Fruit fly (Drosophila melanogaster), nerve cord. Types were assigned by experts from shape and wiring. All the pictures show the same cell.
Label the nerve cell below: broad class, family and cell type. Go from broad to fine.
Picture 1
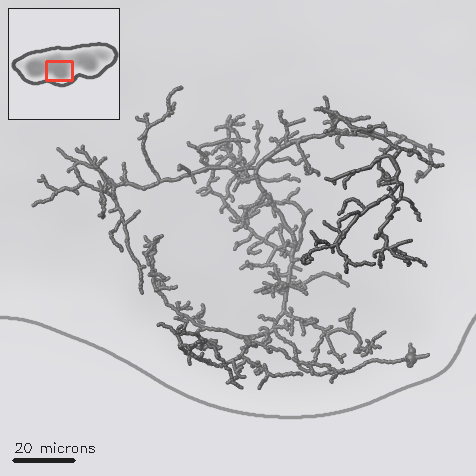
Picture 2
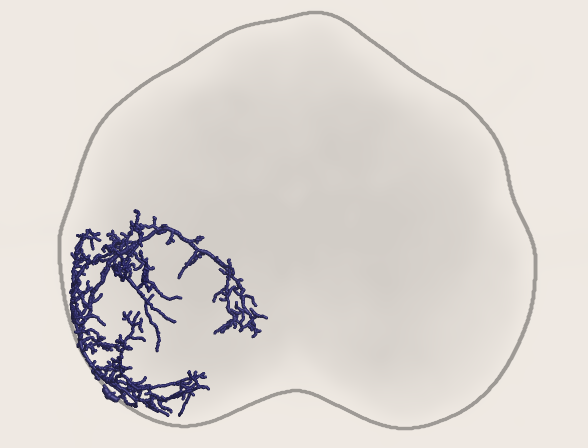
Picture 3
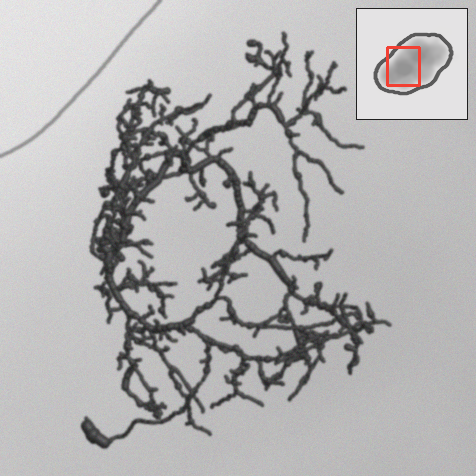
nerve-cord intrinsic neuron; hemilineage 13A; IN13A017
